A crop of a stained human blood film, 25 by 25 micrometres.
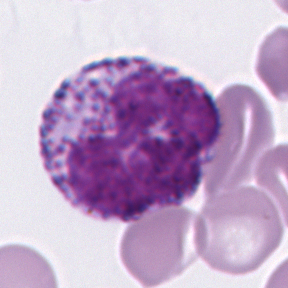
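Basophil, its roughly round outline finely beaded where granules sit at the margin. The nucleus fills most of the cell, seemingly folded into lobes with pale clefts. The cytoplasm holds many coarse, dark purple-blue granules and shows best on the left, pale and nearly colourless.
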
